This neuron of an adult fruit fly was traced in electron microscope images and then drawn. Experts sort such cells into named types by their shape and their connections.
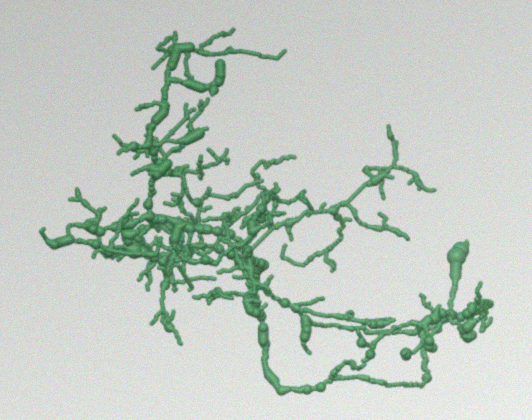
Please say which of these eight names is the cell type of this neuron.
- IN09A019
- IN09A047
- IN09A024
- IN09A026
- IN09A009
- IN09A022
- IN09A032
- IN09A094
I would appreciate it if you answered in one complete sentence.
This neuron is typed as IN09A026.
